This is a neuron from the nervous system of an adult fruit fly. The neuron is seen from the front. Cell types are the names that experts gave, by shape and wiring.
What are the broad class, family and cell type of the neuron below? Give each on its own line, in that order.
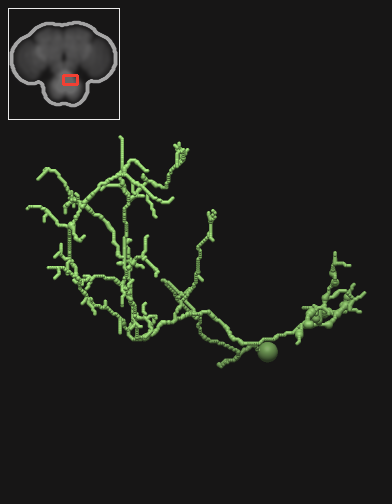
nerve-cord intrinsic neuron
hemilineage 21A
IN21A093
